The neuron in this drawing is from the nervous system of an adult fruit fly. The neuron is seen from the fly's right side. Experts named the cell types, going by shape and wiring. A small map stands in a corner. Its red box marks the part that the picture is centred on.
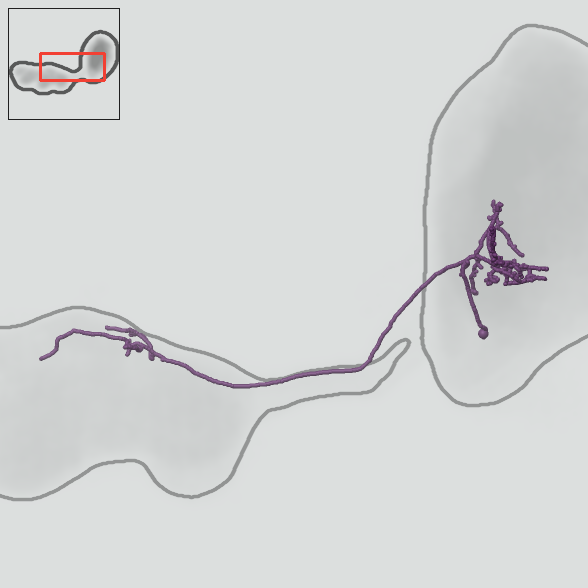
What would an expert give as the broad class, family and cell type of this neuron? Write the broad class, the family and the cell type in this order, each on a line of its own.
descending neuron
hemilineage LB12
DNg02_a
